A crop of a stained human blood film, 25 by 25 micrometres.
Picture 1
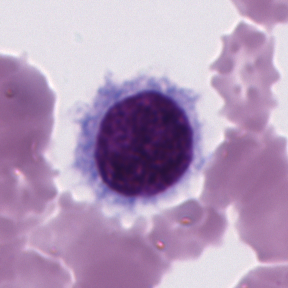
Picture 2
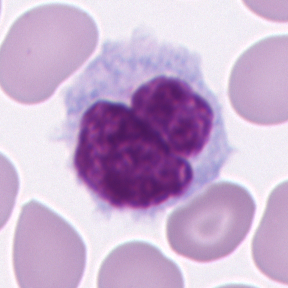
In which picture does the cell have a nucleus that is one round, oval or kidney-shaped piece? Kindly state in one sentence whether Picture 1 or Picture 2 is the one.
In Picture 1 the cell's nucleus is not lobed but one compact round, oval or kidney-shaped mass.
